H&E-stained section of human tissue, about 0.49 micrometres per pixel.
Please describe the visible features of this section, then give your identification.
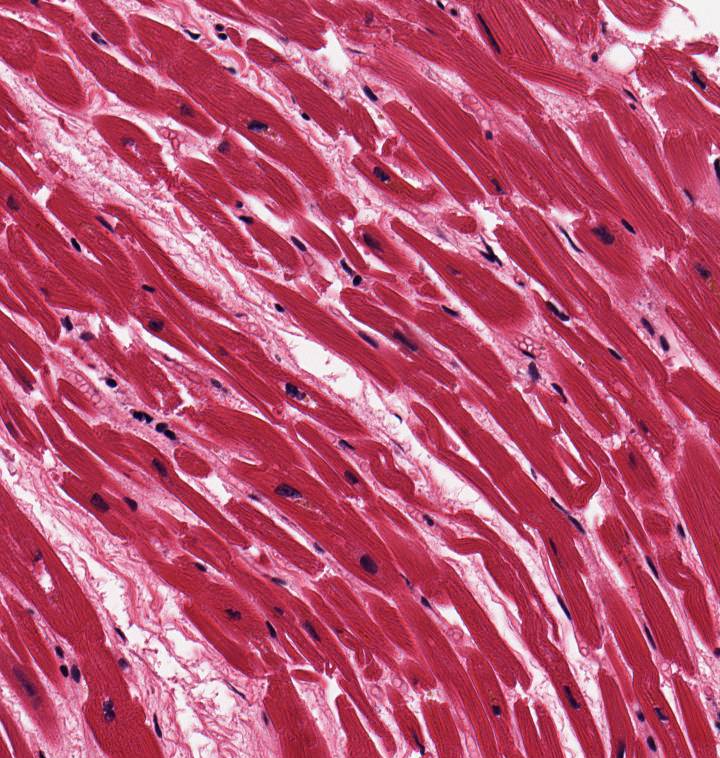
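See how these muscle fibres branch and join their neighbours instead of running as separate unbranched cylinders? Narrow empty white clefts separate many of them, and small dark, elongated nuclei are scattered in the spaces between. This section is the left ventricle of the heart.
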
